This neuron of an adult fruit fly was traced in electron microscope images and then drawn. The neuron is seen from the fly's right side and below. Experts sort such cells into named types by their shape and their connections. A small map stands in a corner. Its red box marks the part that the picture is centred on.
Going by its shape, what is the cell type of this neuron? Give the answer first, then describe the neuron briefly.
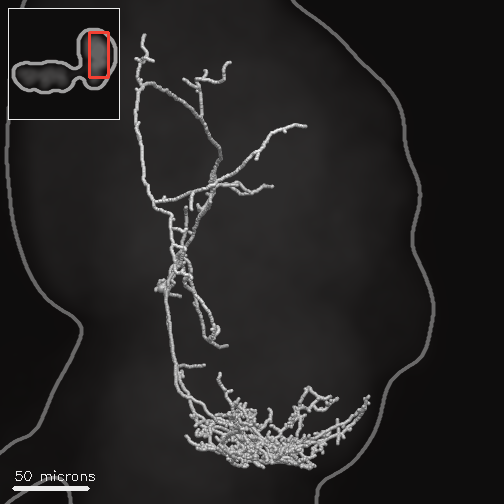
It is of cell type WED092. Its broad class is central-brain intrinsic neuron. By the scale bar it is about 300 microns tall in this view. Dozens of branch ends can be seen.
